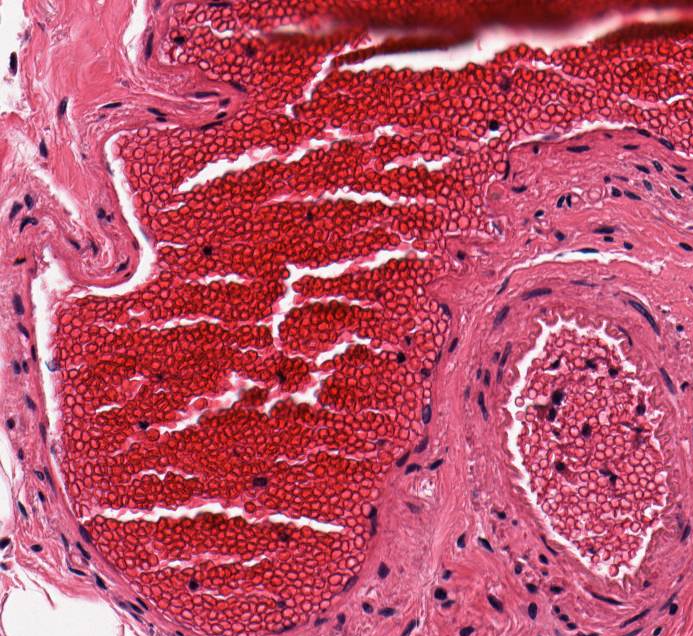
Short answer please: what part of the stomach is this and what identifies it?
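Blood in a vessel or clot occupies most of the field: a large vessel lumen packed with red blood cells fills its left and upper parts.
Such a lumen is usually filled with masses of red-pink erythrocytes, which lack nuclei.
The wall of this large vessel is thin compared with the width of its lumen.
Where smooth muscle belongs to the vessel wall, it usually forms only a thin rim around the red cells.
At the lower right, a smaller vessel has a thick wall of concentrically arranged smooth muscle cells with elongated nuclei.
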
